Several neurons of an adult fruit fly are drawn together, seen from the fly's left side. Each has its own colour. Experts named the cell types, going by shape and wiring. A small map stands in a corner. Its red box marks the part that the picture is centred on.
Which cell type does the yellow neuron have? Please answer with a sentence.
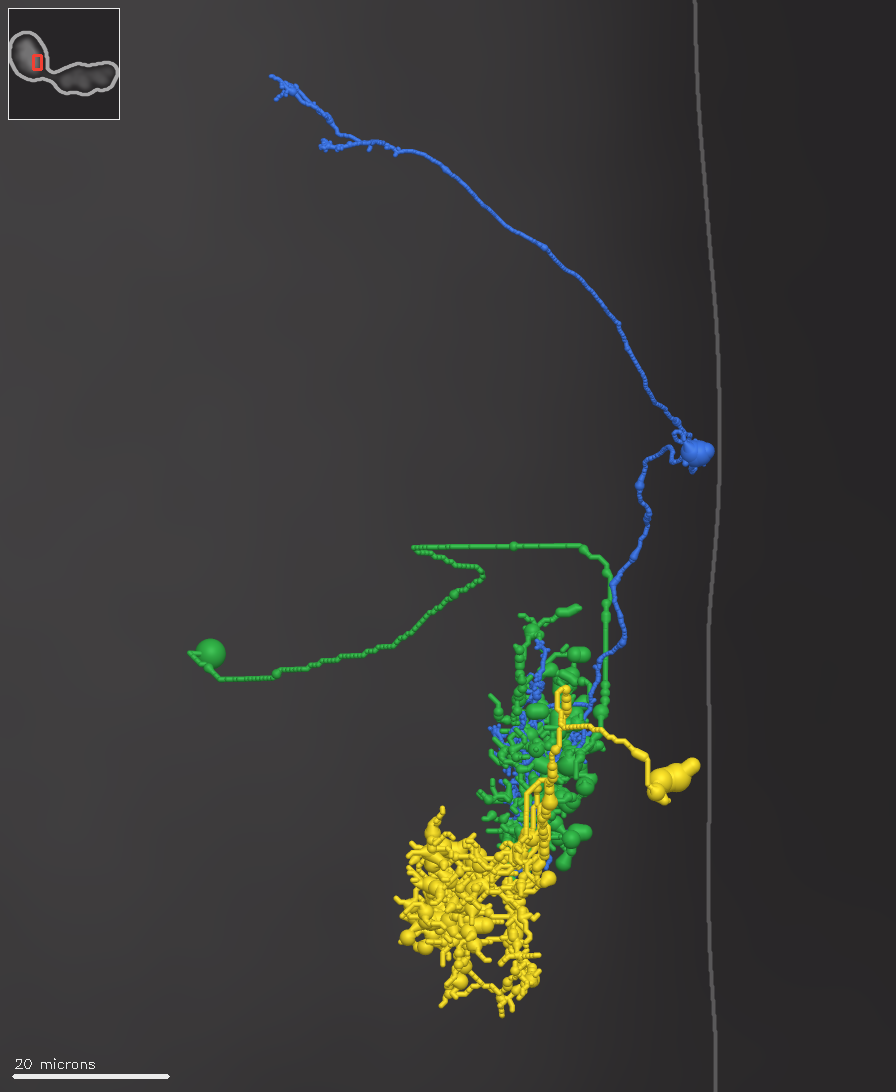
The cell type is LPi3a.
